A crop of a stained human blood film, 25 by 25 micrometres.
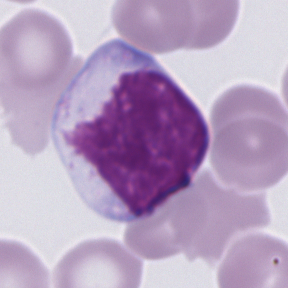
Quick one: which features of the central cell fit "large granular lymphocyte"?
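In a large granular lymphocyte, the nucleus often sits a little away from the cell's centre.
Fits: here it lies toward the lower right, reaching almost to the cell's edge on that side.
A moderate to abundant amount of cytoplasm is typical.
Fits: the cytoplasm forms a broad band on the upper-left side of the nucleus. Also seen: cytoplasm pale blue and mostly clear, holding only a few fine reddish-purple dots. Cell about 16 by 13 micrometres; nucleus about 12 micrometres across.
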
